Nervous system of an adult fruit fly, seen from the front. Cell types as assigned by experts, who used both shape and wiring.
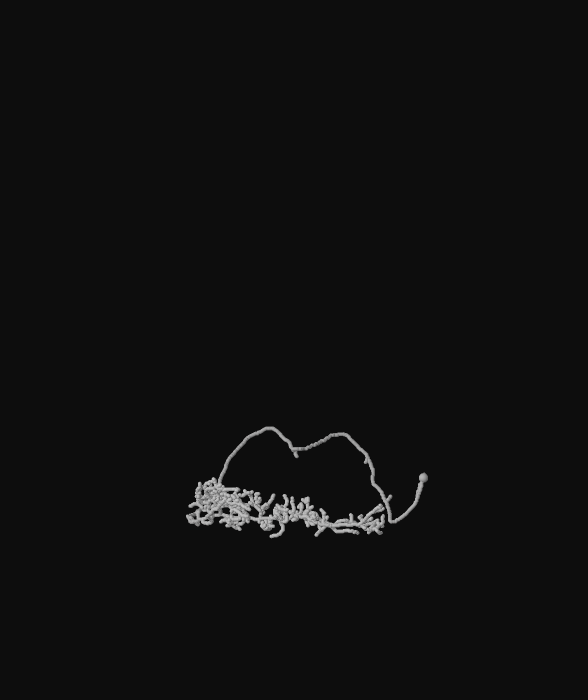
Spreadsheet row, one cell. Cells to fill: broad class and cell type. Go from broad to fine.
central-brain intrinsic neuron; GNG474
